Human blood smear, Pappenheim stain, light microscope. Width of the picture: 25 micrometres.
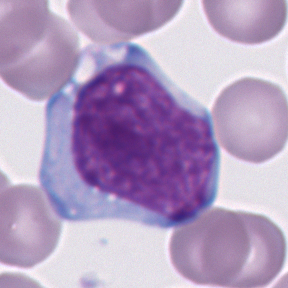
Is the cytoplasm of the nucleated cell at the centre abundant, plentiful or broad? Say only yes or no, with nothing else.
Yes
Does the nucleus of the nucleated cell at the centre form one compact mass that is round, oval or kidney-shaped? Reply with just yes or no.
Yes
